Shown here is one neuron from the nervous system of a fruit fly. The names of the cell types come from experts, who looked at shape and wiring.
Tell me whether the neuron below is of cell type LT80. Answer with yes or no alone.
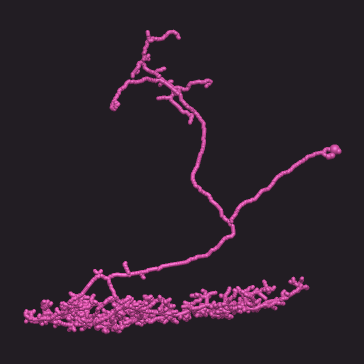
yes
